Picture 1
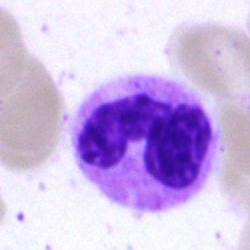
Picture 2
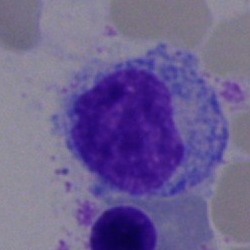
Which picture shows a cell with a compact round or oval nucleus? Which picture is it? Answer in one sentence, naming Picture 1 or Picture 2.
Picture 2 contains the cell with a nucleus gathered into one compact round or oval mass.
